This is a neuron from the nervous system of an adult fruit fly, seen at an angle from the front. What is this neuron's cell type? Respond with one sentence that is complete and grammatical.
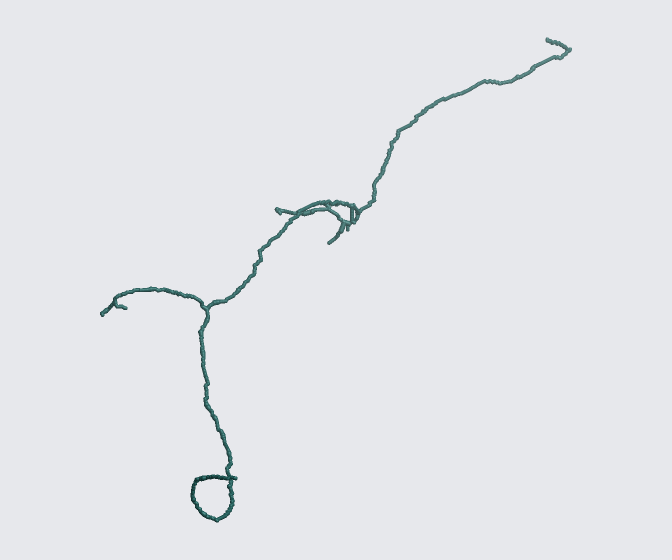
By cell type, this neuron is classified as SNpp18.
